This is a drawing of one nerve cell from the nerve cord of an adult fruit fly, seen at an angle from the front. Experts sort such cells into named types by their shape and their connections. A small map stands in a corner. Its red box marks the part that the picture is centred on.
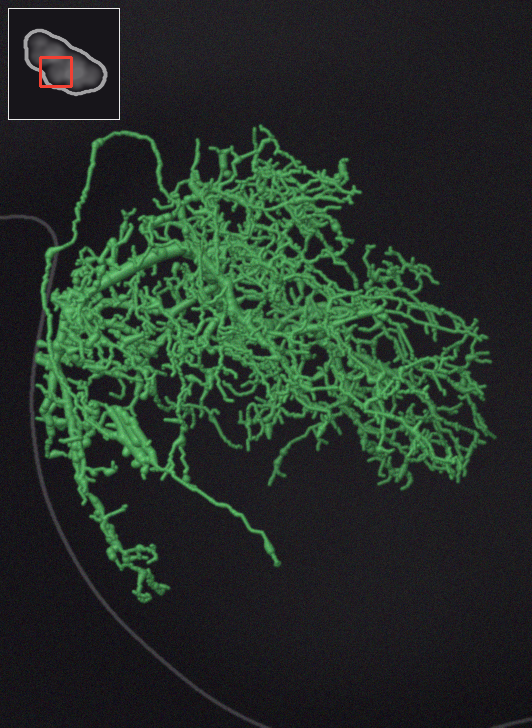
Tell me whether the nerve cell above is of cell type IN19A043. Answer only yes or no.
no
